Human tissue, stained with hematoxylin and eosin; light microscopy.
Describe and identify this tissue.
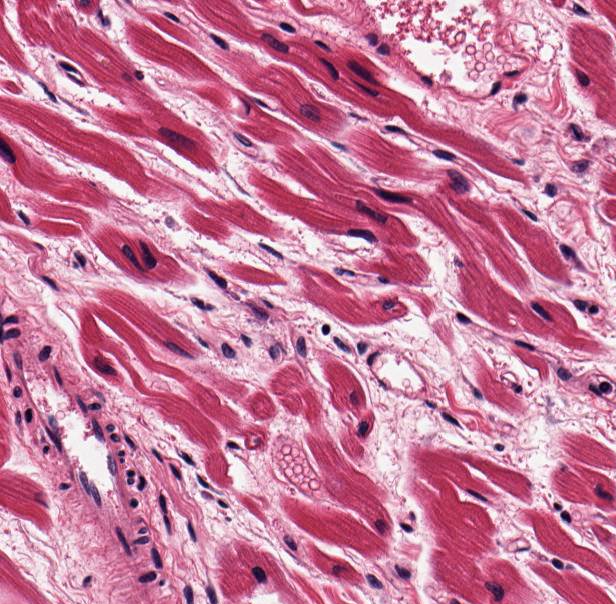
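Oval nuclei lie in the centre of the muscle fibres, not at their edges. Some fibres branch and join neighbouring fibres. At the top right and in the lower centre, small vessels with clustered red blood cells lie in the stroma. The stroma in the lower left corner holds more crowded, dark, spindle-shaped nuclei than elsewhere. The tissue is atrial appendage of the heart.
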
